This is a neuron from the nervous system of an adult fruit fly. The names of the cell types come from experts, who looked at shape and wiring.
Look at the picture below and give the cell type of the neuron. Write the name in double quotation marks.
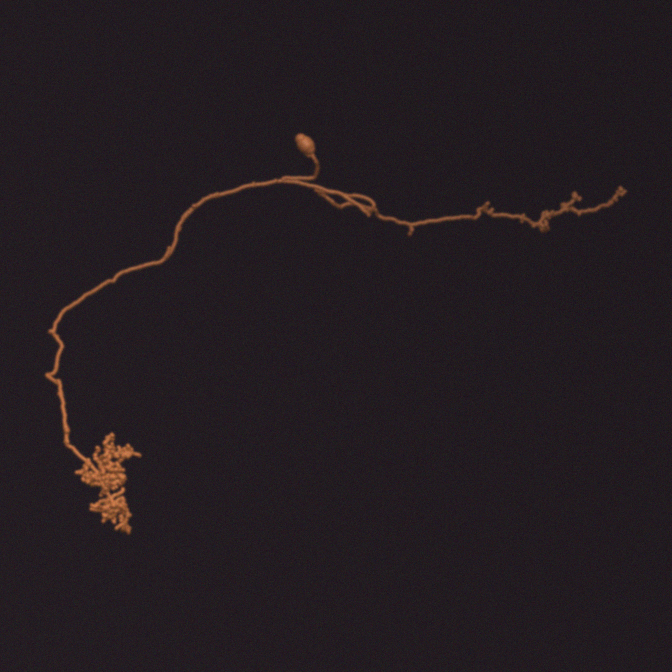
"LPC1"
